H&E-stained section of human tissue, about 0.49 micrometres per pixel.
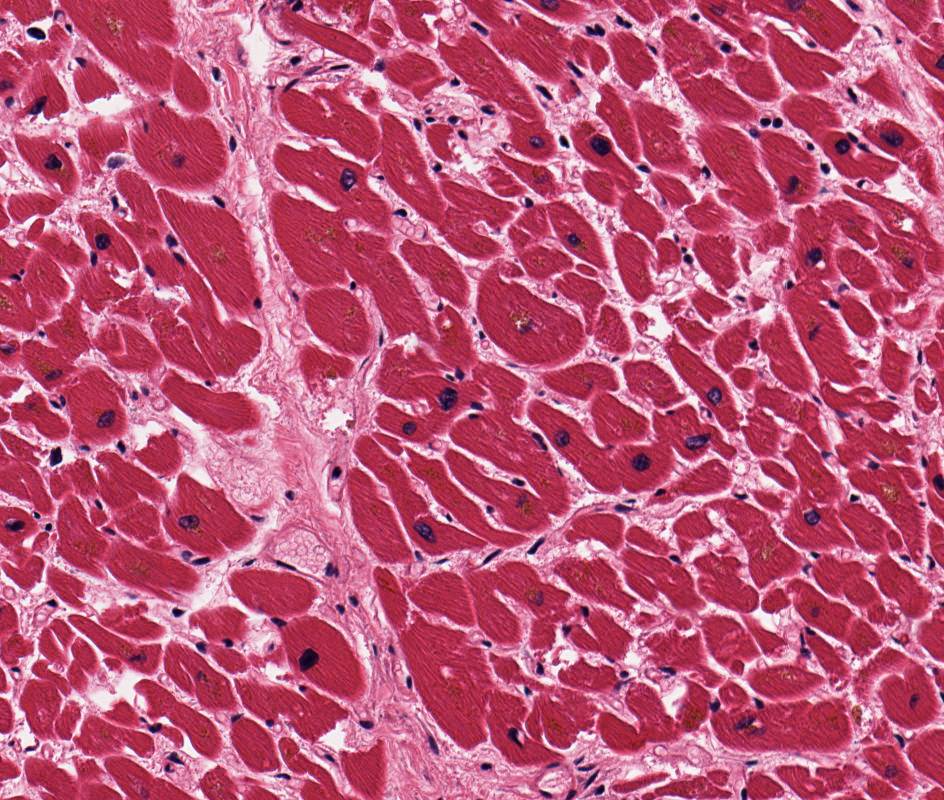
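Left ventricle of the heart: scattered fibre nuclei enlarged and darkly stained, as in lower left-centre. Fine golden-brown granules in cytoplasm near nuclei of many fibres. Small dark elongated nuclei in thin spaces between muscle fibres. Narrow clear gaps separating many fibres across the field.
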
